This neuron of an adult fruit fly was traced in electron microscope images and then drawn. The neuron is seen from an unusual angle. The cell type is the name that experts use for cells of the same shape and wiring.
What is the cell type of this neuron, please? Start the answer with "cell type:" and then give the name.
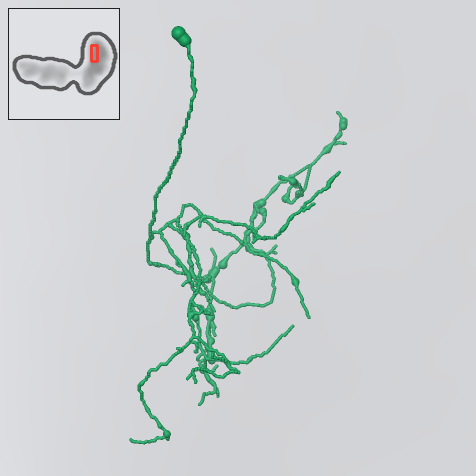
cell type: IB035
